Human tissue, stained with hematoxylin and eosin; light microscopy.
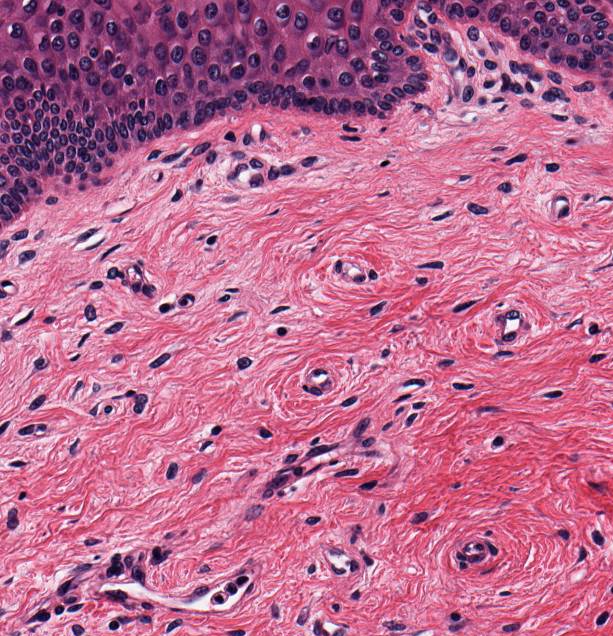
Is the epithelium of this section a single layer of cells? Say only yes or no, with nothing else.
No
